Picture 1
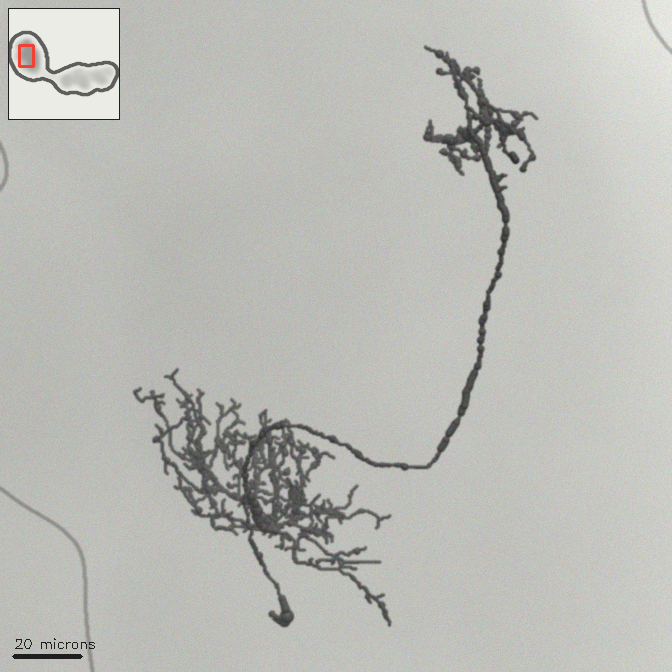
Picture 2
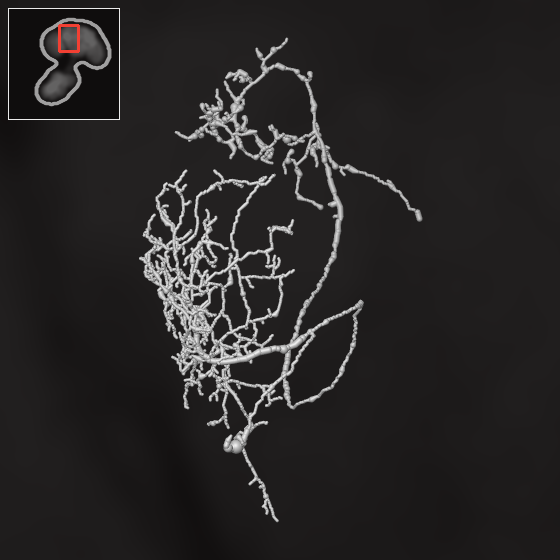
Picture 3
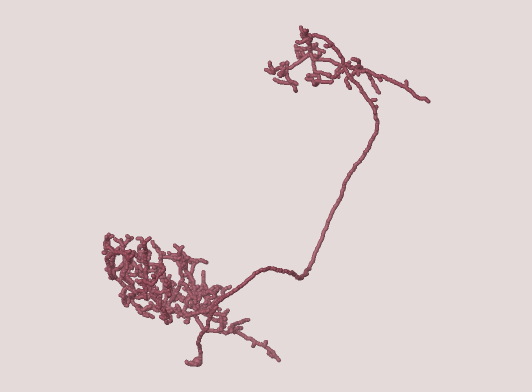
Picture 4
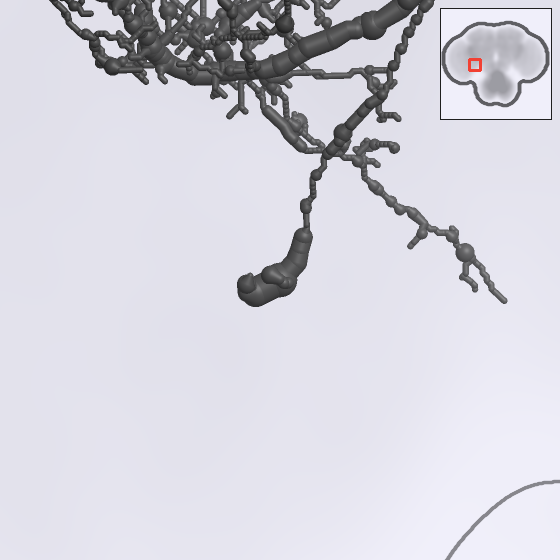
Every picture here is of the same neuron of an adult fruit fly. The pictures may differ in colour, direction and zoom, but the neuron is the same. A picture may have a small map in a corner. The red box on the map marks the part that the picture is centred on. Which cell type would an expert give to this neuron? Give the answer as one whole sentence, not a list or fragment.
In the scheme of cell types, this neuron is AVLP091.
